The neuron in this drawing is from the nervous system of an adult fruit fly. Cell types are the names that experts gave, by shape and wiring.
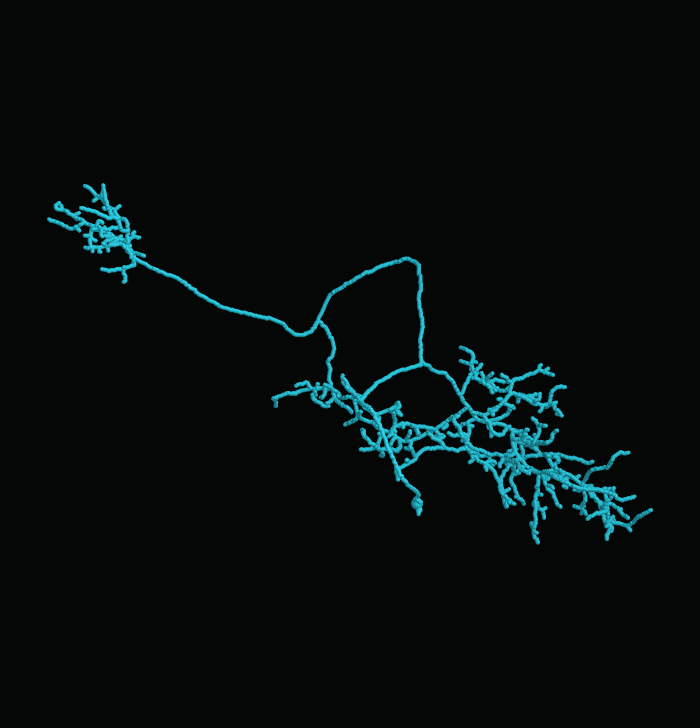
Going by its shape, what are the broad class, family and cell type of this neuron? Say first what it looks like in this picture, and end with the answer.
Dozens of branch ends can be seen. In this view it is wider than it is tall. It is a nerve-cord intrinsic neuron. The family is hemilineage 06B. It is of cell type IN06B022.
